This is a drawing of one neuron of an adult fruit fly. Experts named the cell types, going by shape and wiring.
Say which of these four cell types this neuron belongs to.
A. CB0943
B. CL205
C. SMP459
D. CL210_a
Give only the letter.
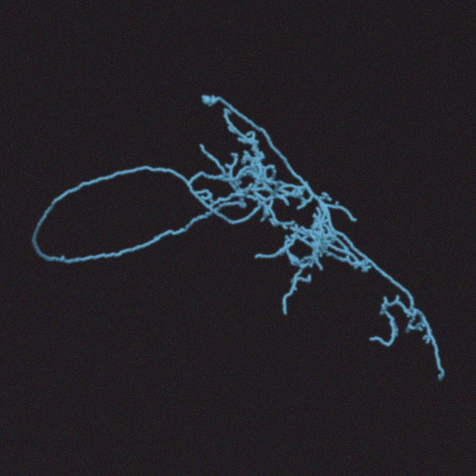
C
